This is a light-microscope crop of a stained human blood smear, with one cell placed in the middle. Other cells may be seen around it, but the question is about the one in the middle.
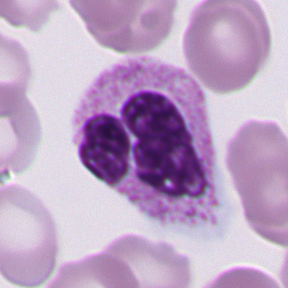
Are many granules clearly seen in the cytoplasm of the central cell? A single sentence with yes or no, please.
Yes, many visible granules are held in the cytoplasm of the cell.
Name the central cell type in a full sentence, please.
The middle of this crop holds a segmented neutrophil.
